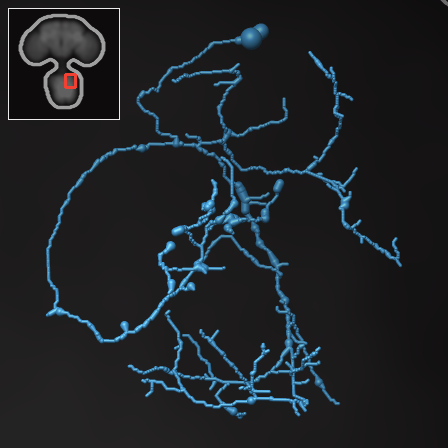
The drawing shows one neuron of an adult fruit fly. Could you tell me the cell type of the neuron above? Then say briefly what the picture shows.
Its cell type is IN09A071. This is a nerve-cord intrinsic neuron. Its cell body lies at the top of the picture. The picture shows dozens of branch ends.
